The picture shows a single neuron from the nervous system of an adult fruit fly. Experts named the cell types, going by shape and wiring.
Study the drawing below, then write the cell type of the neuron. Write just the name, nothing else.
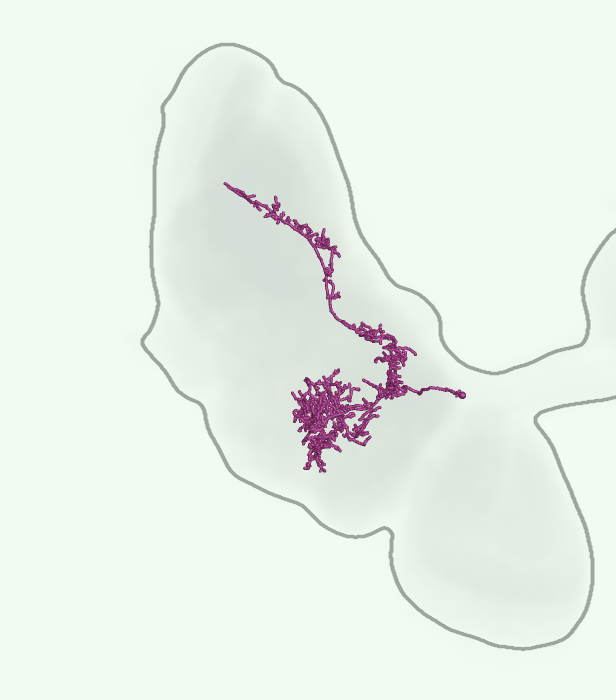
VES063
